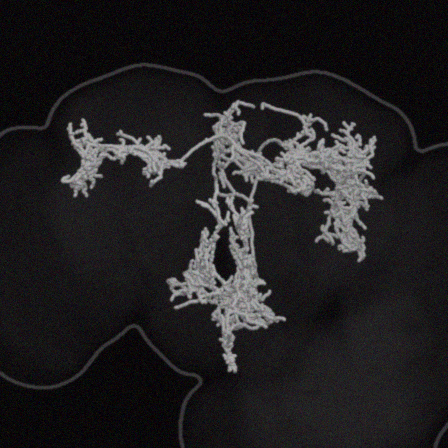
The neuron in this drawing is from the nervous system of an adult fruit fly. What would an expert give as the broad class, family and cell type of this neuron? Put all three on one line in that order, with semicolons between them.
central-brain intrinsic neuron; OA; OA-VPM4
